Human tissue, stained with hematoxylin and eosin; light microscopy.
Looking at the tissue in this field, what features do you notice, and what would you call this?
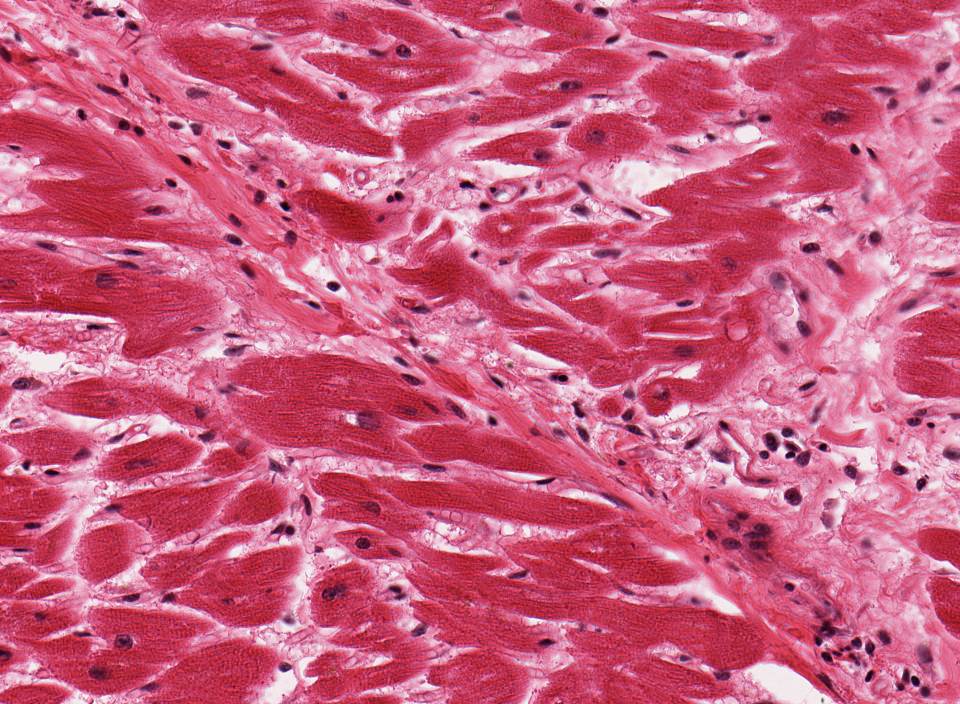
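Arrangement first: muscle fibres fill most of the field, cut lengthwise and obliquely, in interlacing bundles. Fibre type next: these are cardiac muscle cells, which branch and join their neighbours. Staining: the cytoplasm is deeply and evenly eosinophilic. Other cells: near the lower right corner, a small cluster of small dark round nuclei sits in the connective tissue. The tissue is left ventricle of the heart.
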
